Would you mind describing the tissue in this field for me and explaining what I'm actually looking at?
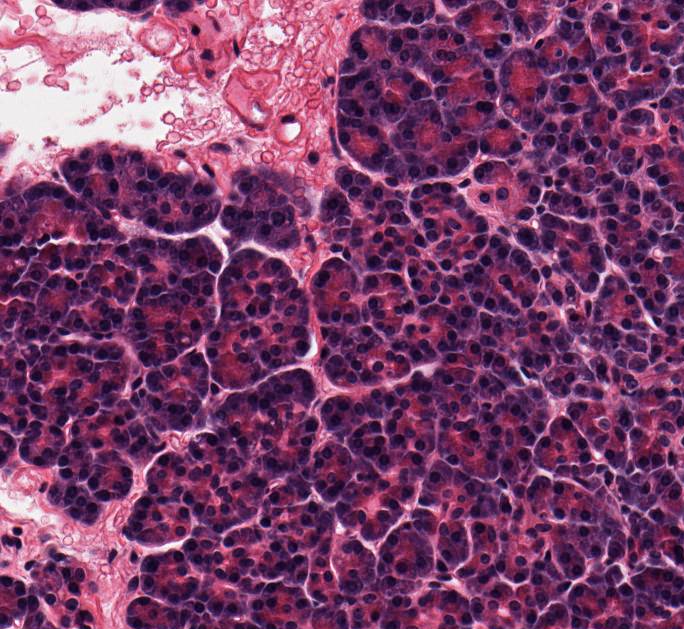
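These acini are small rounded clusters of pyramidal cells, and you won't see an open central lumen in them. Nuclei sit toward the base of each cell, round and dark. The cytoplasm goes pink toward the centre of each acinus and purple toward its edge. Upper left, the loose connective tissue has scattered red blood cells. This is pancreas.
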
